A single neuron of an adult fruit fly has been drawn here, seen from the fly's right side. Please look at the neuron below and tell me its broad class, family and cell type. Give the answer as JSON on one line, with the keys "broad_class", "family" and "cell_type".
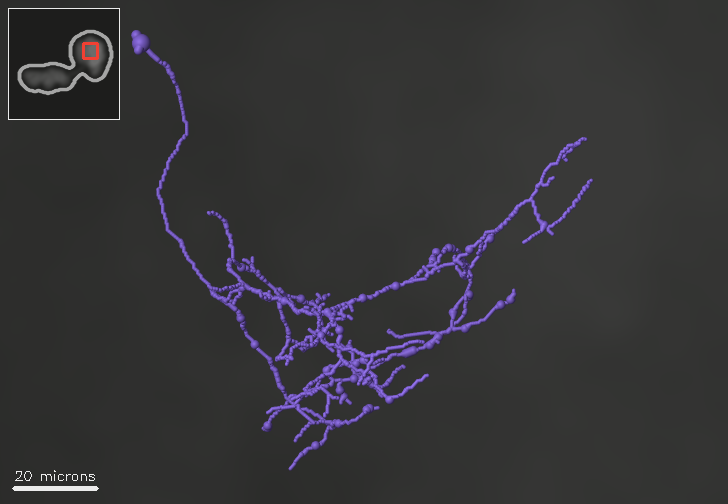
{"broad_class": "central-brain intrinsic neuron", "family": "hemilineage PSp1", "cell_type": "PS192"}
